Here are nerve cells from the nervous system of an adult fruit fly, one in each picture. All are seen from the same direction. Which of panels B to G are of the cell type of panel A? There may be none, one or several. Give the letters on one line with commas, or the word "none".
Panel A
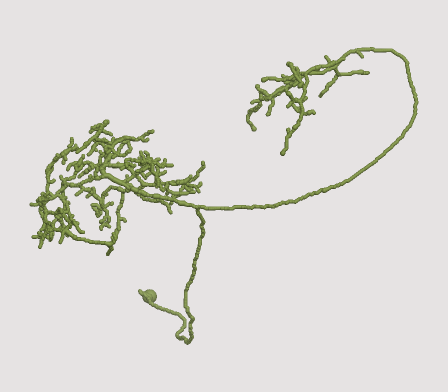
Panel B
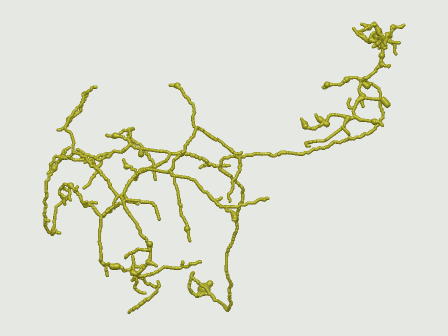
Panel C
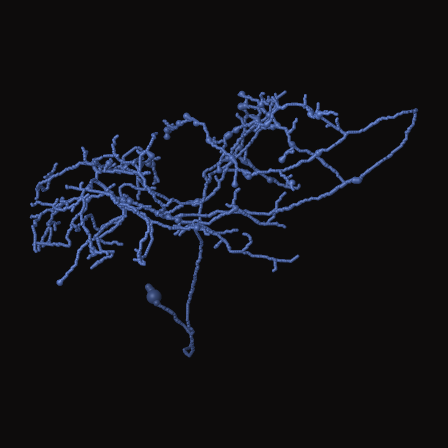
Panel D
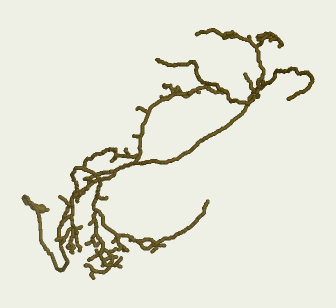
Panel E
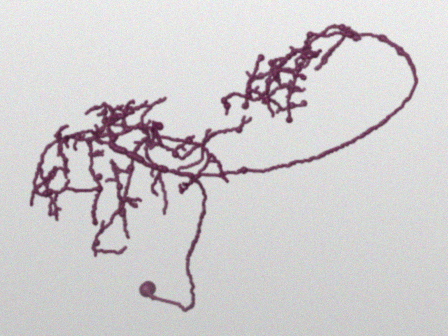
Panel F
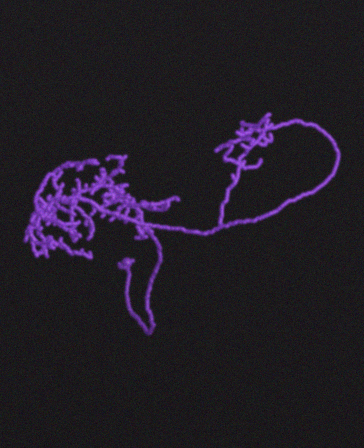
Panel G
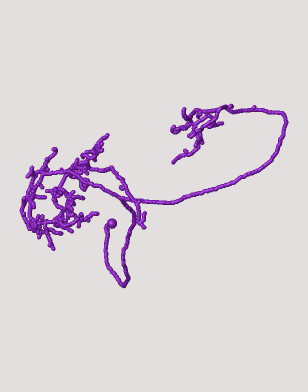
E, F, G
